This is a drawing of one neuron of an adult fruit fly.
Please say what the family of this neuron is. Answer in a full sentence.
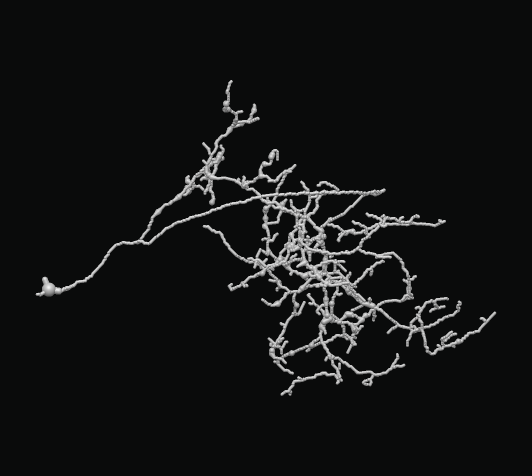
The family is hemilineage 21A.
